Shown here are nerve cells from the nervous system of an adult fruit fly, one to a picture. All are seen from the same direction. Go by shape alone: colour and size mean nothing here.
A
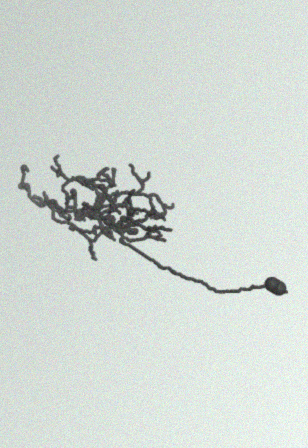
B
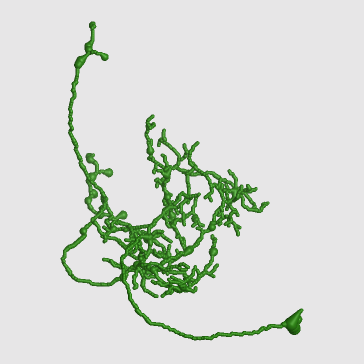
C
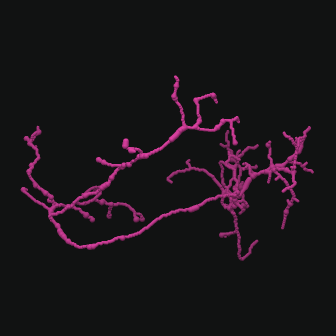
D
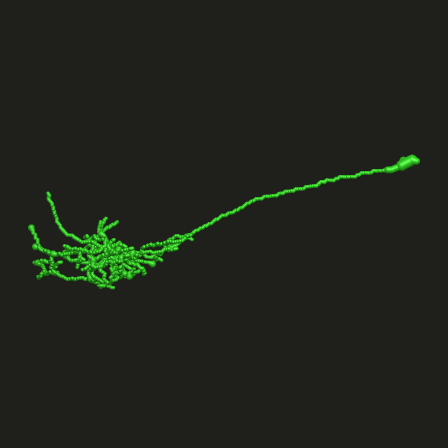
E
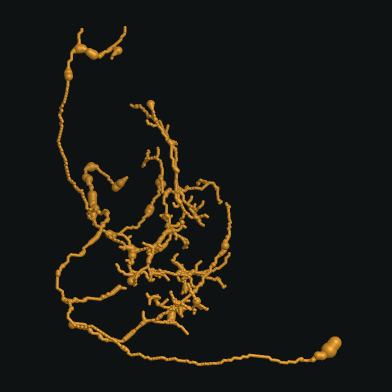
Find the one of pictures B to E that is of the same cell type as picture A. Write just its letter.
D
